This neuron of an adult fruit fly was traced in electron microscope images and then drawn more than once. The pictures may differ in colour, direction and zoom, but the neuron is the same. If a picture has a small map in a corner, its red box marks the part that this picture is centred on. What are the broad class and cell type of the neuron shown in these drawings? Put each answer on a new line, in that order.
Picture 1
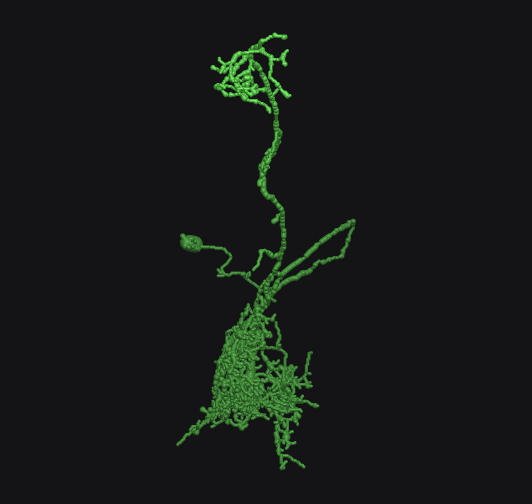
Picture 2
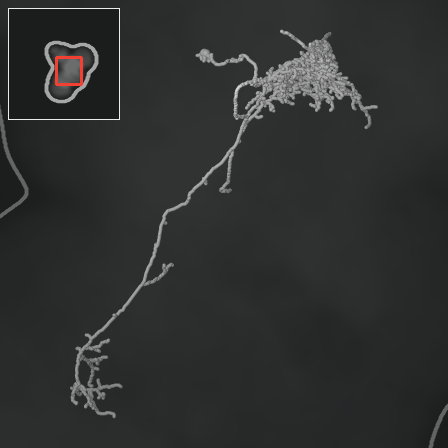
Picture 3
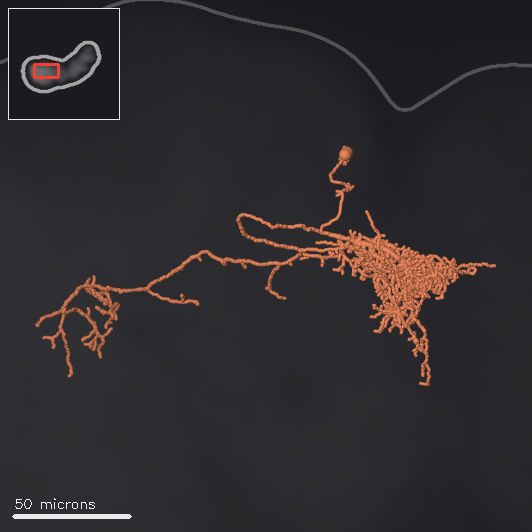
central-brain intrinsic neuron
PLP248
